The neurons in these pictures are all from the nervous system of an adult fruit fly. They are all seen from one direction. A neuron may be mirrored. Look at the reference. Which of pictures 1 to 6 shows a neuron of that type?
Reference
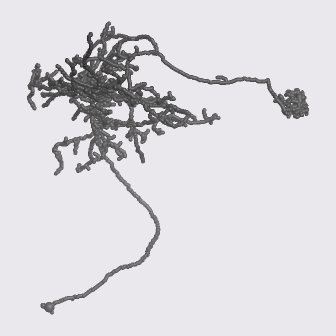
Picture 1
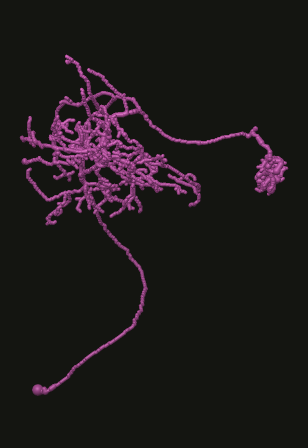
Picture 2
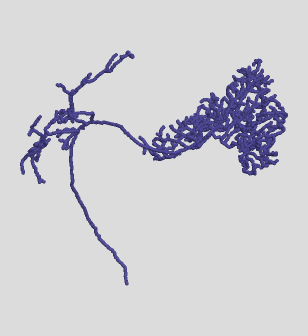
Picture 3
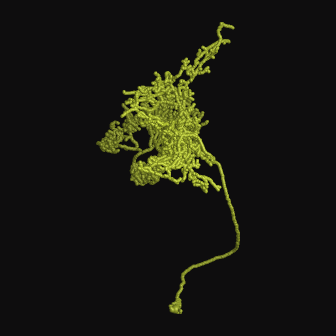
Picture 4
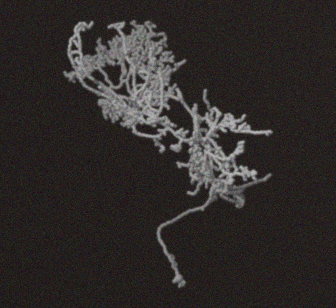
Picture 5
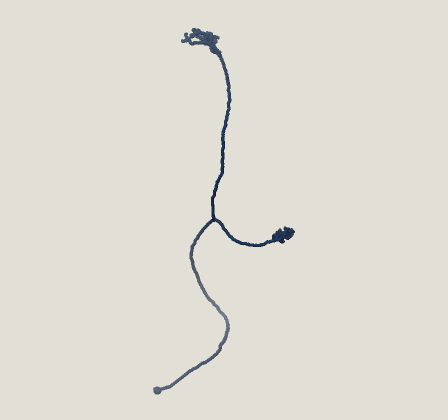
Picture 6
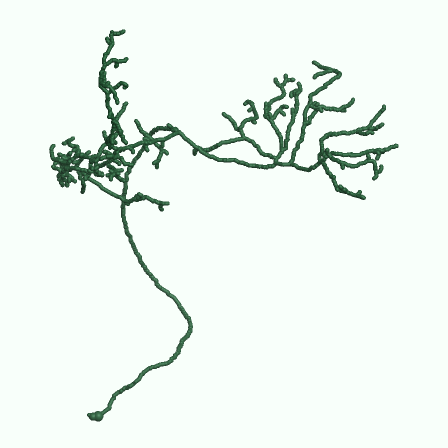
Picture 1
